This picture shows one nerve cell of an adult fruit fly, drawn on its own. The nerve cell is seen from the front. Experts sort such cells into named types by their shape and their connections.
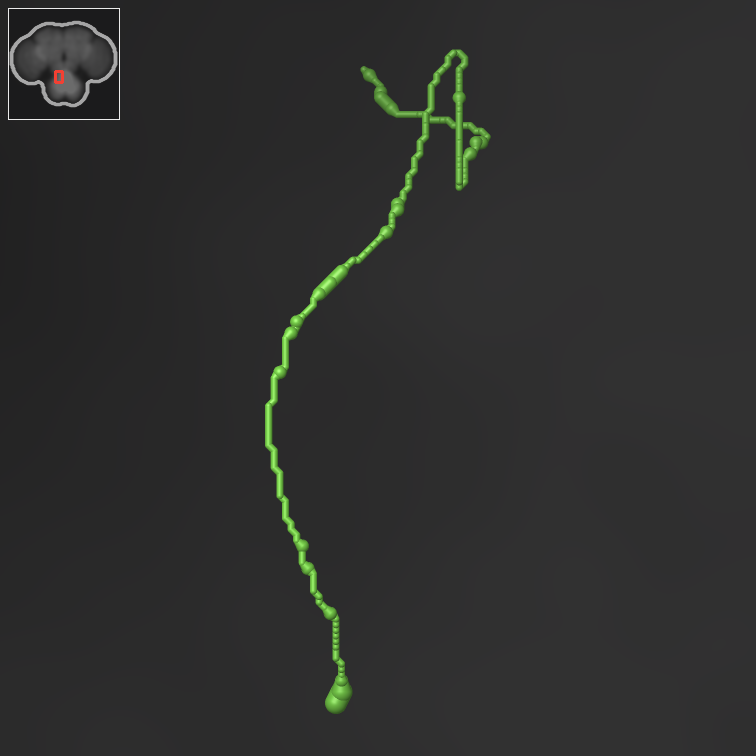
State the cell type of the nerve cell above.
BM_InOm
